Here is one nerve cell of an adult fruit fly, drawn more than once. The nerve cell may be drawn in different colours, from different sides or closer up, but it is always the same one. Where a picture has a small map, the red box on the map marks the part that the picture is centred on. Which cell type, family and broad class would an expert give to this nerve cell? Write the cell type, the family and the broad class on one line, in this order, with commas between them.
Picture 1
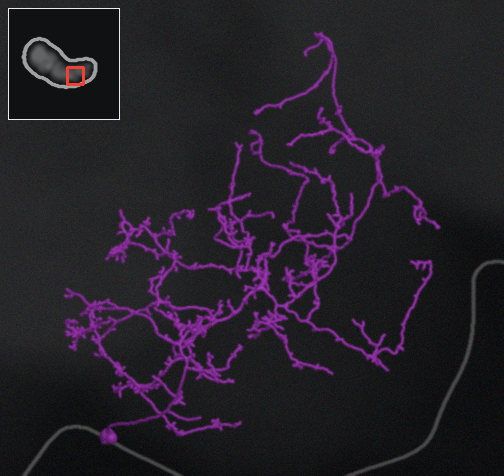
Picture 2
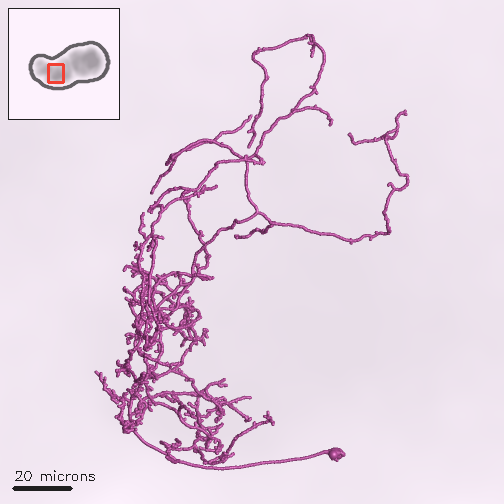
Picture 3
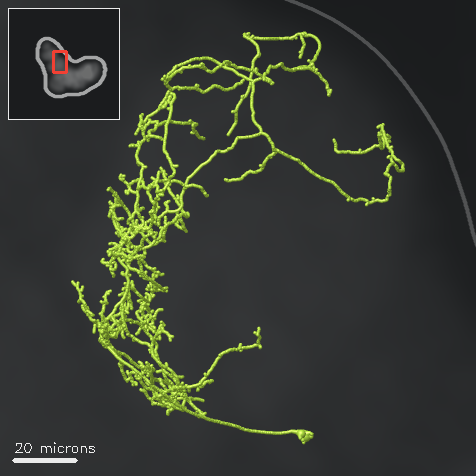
IN04B055, hemilineage 04B, nerve-cord intrinsic neuron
